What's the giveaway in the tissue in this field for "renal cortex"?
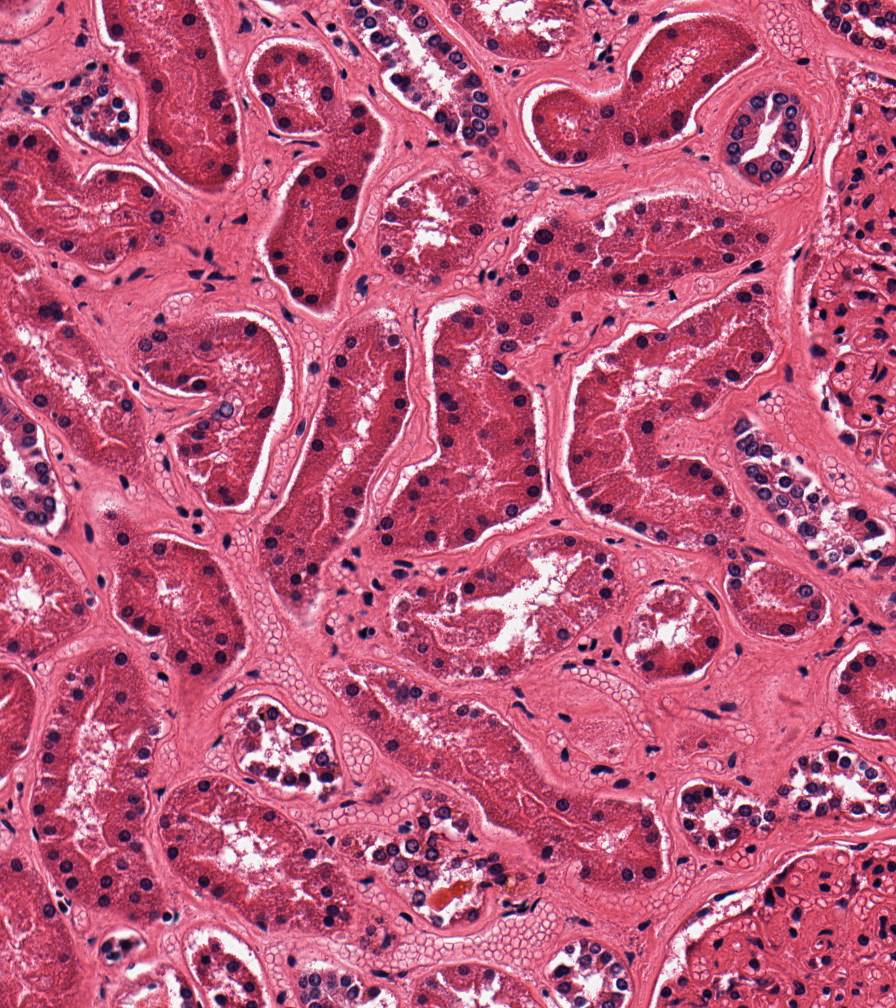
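Notice that closely packed tubules, cut longitudinally, obliquely and in cross section, fill the whole field, as fits renal cortex.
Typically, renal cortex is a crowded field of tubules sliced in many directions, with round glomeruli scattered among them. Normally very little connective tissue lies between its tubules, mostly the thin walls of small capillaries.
Most tubules here are lined by a single layer of cuboidal to columnar cells with abundant granular, deeply eosinophilic cytoplasm and round nuclei in one row toward the base of the cells. Smaller tubules, such as those at the lower right and bottom, have smaller, paler cells with more crowded dark nuclei. What doesn't go with it: because tubules fill everything, none of the usual round glomeruli is in view.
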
